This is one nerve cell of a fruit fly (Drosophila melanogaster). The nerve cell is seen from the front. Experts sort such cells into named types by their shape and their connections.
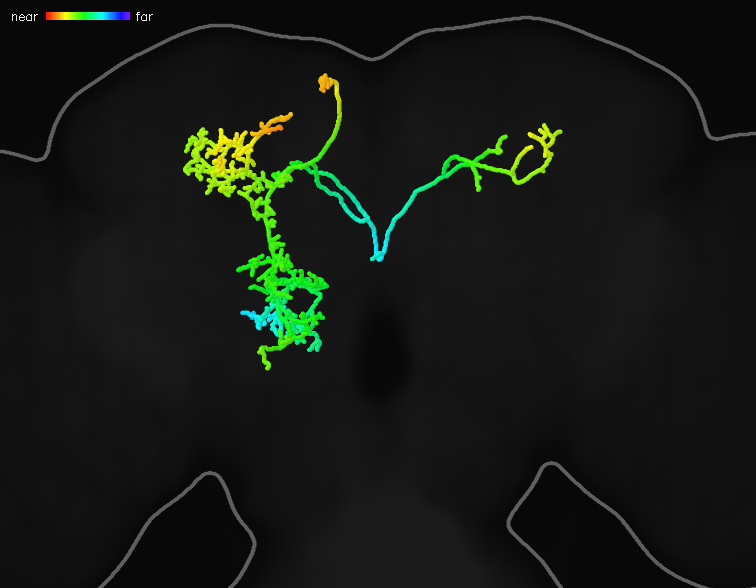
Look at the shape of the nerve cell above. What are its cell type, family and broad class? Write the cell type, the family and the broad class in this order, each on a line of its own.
VES202m
hemilineage SMPad2
central-brain intrinsic neuron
